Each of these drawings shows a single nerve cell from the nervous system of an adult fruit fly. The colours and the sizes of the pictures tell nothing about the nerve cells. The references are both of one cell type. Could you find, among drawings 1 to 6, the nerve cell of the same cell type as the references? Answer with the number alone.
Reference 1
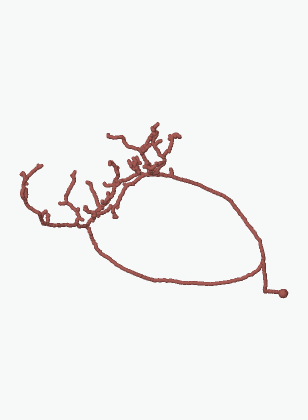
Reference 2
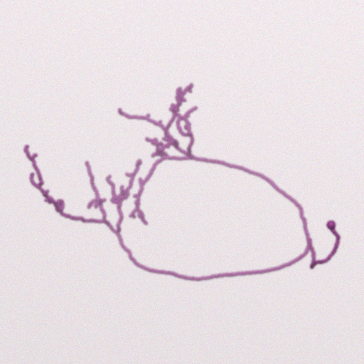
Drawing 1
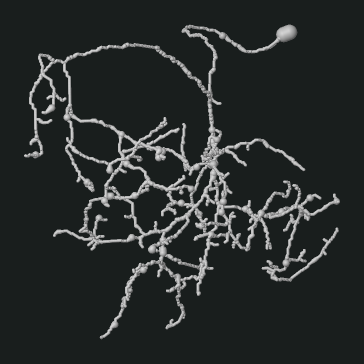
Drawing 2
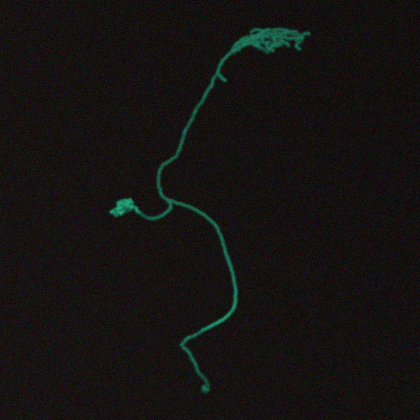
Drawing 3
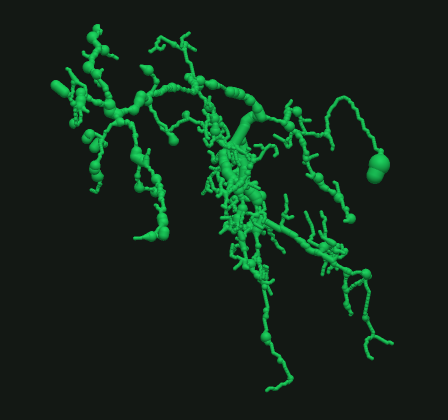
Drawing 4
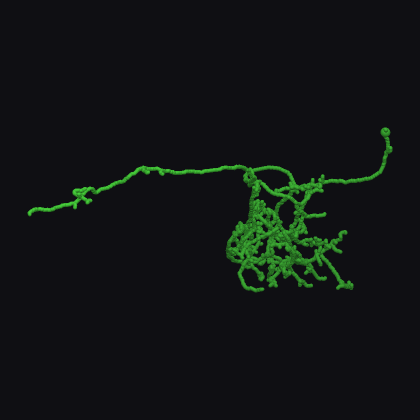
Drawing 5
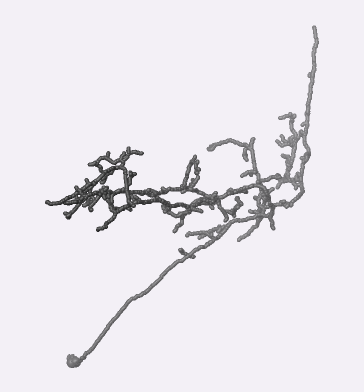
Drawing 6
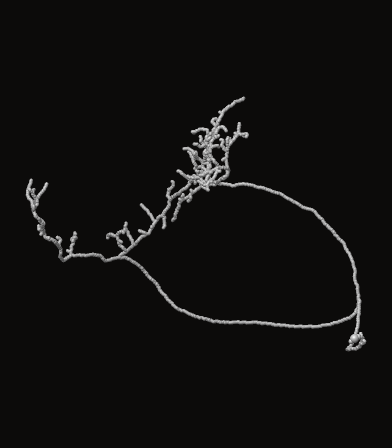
6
